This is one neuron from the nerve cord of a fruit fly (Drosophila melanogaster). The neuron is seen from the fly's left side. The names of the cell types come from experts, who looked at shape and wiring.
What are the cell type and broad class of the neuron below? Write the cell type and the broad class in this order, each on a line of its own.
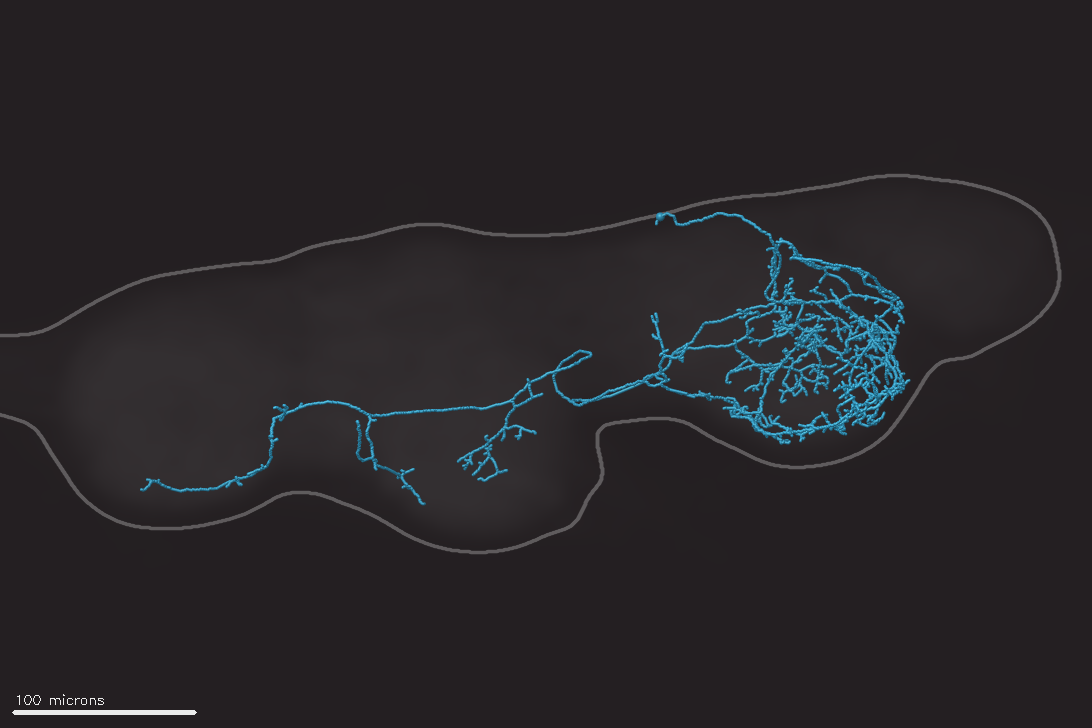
INXXX219
nerve-cord intrinsic neuron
